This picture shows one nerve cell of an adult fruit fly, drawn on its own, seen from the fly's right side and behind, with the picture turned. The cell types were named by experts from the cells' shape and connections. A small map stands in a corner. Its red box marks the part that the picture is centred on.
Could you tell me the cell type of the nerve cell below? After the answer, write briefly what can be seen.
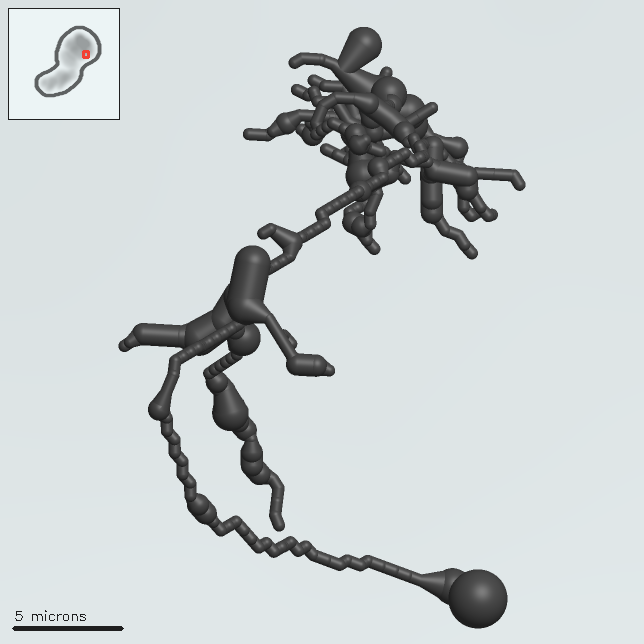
It is of cell type T5c. It is an optic-lobe intrinsic neuron. Its cell body lies at the lower right of the picture. From top to bottom in the picture it spans about 25 microns.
